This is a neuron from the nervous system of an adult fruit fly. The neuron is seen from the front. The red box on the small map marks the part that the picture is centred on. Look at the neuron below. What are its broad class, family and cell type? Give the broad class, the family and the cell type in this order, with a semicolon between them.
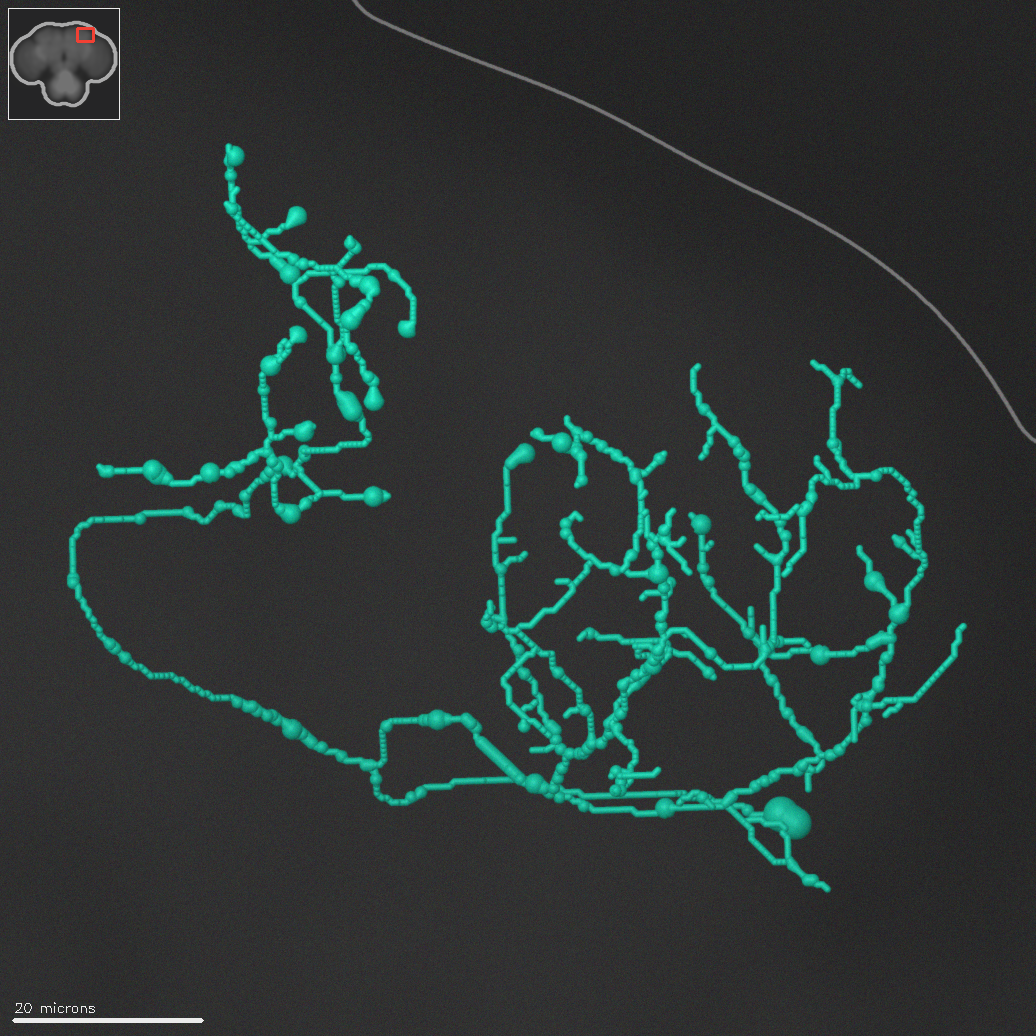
central-brain intrinsic neuron; hemilineage LHp3; CB1879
